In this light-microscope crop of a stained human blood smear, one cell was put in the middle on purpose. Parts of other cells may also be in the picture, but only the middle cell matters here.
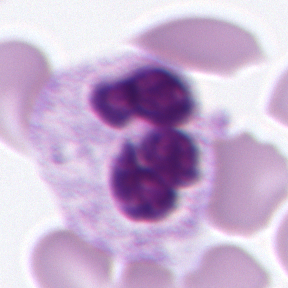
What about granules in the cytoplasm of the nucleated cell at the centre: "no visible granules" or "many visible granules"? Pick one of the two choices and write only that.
Many visible granules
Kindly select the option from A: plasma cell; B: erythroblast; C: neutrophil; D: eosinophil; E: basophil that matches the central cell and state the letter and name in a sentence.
Option C is accurate; the centrally placed cell is a neutrophil.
